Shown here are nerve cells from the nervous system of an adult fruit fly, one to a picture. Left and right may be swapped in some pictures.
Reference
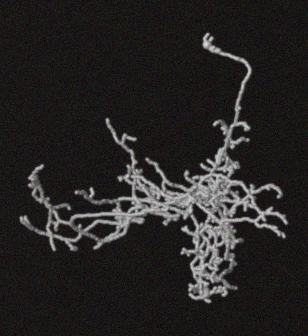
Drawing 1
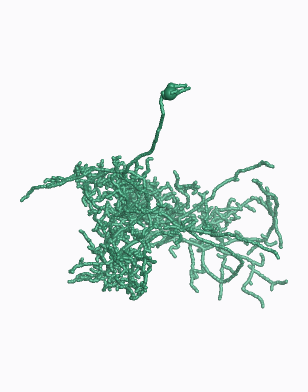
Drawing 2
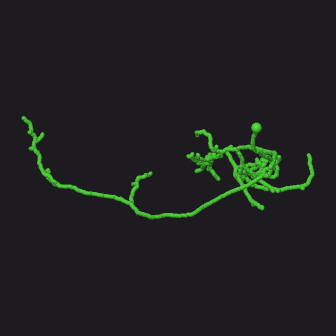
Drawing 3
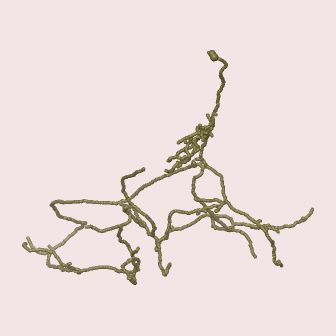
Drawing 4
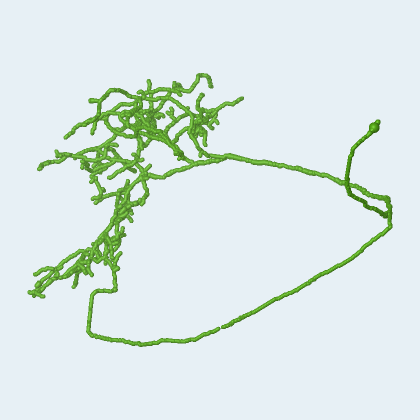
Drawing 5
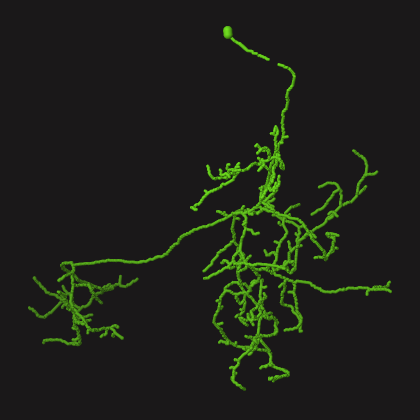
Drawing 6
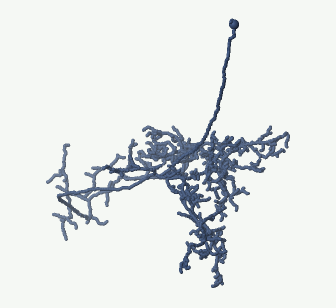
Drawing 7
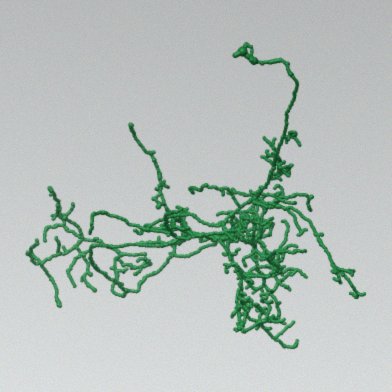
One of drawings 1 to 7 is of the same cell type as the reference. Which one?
Drawing 7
